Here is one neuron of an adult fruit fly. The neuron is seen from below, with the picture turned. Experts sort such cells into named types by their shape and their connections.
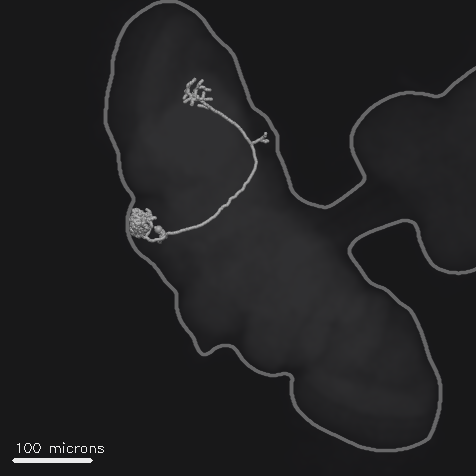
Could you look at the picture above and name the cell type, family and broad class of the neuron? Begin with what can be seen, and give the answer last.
By the scale bar it is about 200 microns tall in this view. As drawn here it is about as wide as it is tall. Its cell type is VA1v_adPN. Its family is hemilineage ALad1. This is a central-brain intrinsic neuron.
